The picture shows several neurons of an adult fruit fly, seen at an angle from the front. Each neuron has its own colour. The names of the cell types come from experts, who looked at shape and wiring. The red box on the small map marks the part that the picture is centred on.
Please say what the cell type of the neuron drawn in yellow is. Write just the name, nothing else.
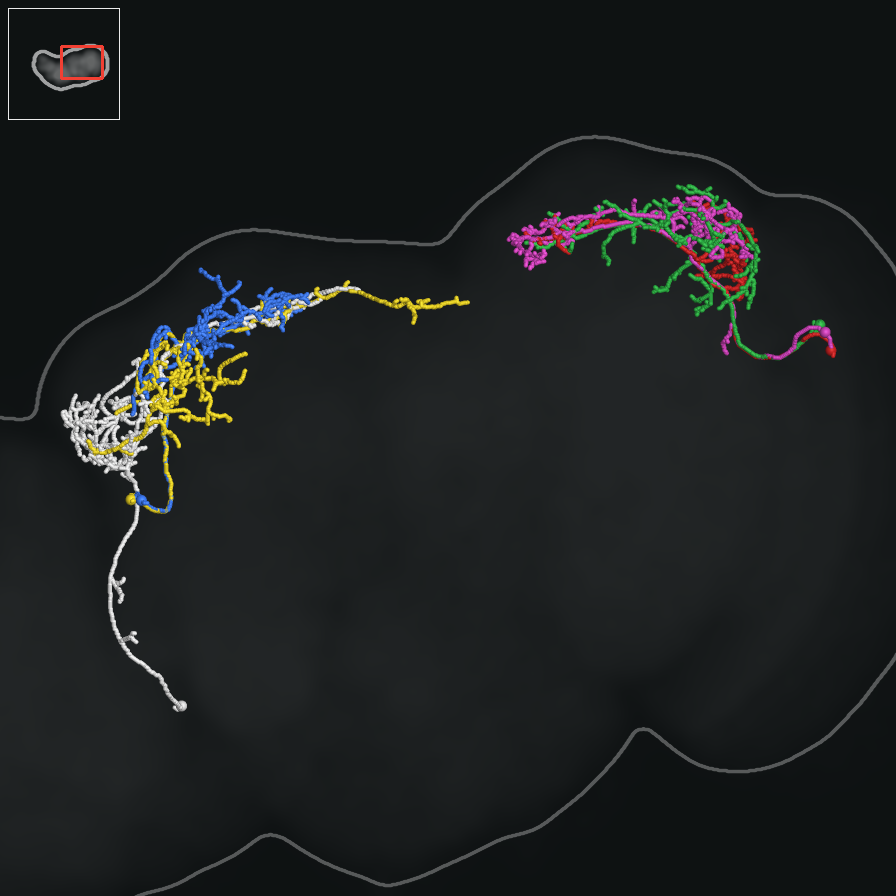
CB2315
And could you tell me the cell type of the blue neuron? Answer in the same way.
CB2507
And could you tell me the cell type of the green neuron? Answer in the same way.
CB1590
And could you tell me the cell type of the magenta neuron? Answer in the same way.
CB4151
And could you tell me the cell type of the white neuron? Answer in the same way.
CB1276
